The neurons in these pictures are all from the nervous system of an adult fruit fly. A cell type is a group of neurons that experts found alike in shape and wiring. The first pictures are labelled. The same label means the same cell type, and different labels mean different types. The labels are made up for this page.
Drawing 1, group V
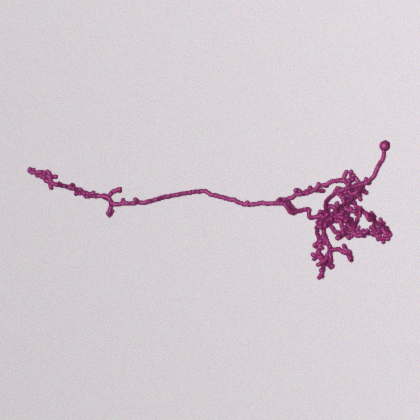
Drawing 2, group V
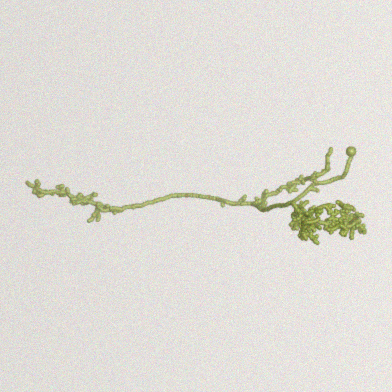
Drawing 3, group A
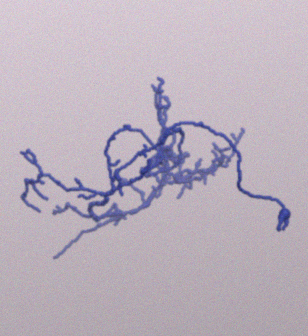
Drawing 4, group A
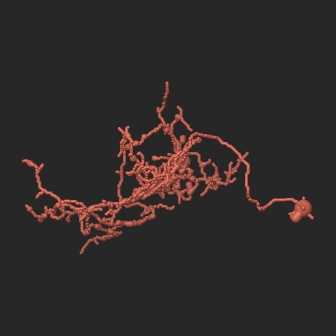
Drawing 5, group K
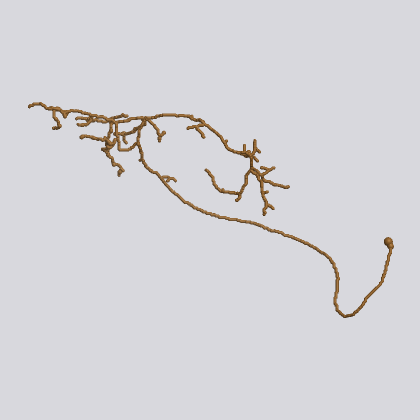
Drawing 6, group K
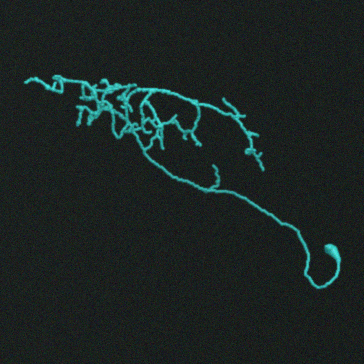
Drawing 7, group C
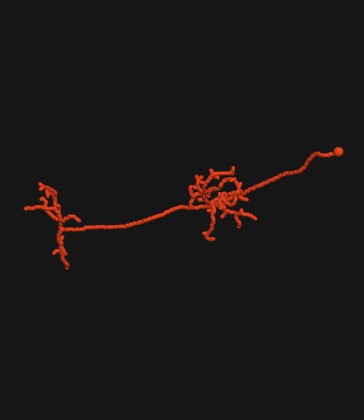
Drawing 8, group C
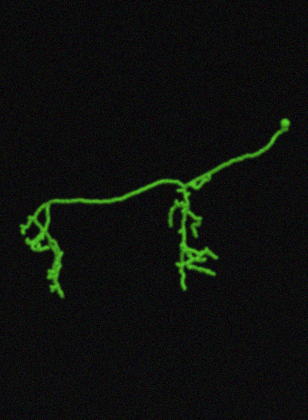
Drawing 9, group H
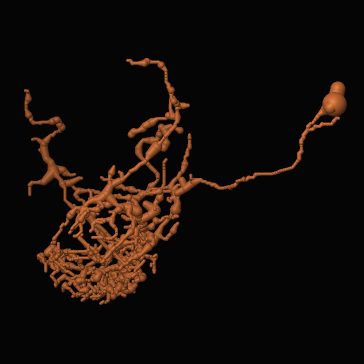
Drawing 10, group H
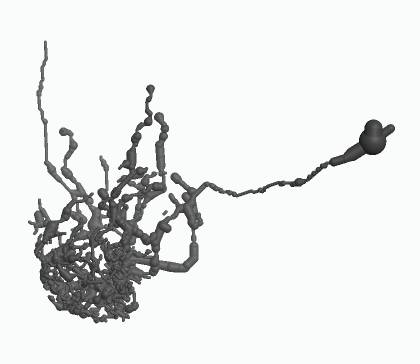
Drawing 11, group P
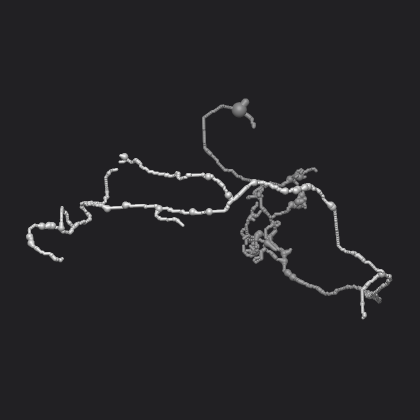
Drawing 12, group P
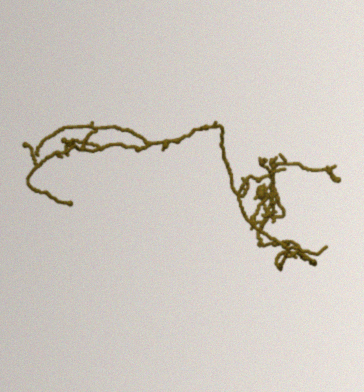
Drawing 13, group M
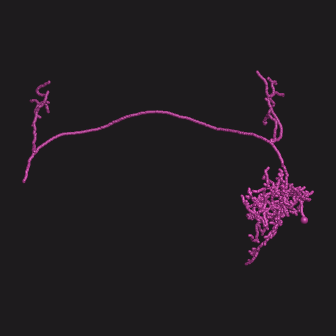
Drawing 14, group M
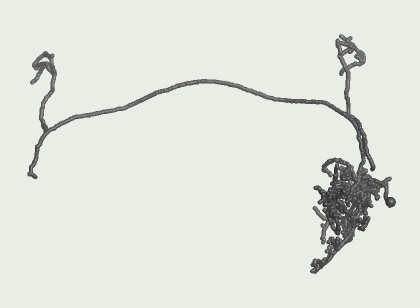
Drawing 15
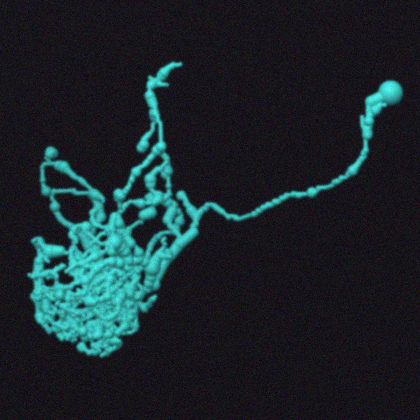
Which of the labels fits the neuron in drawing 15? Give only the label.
group H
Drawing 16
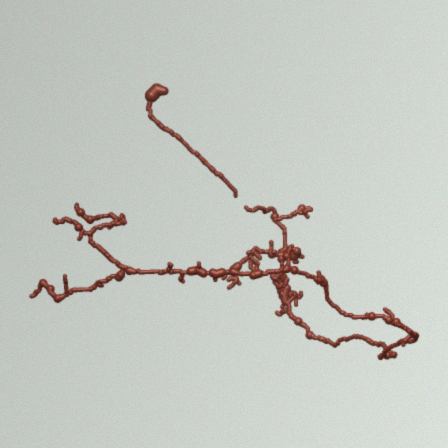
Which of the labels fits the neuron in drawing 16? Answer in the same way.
group P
